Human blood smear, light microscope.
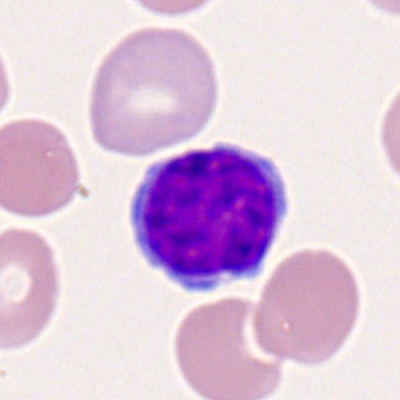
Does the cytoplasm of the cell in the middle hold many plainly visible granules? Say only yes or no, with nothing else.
No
